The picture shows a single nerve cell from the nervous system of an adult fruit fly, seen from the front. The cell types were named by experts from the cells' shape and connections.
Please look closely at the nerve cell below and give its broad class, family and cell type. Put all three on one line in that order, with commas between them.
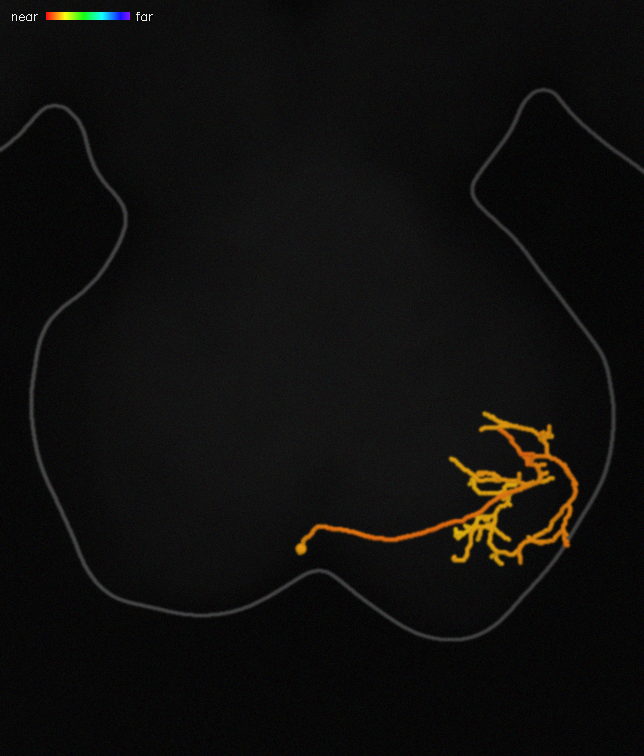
nerve-cord intrinsic neuron, hemilineage 13B, IN13B096_a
